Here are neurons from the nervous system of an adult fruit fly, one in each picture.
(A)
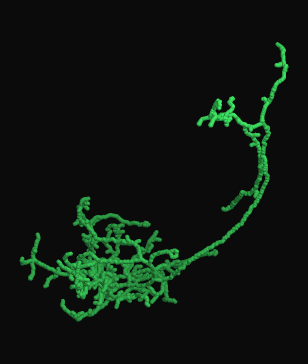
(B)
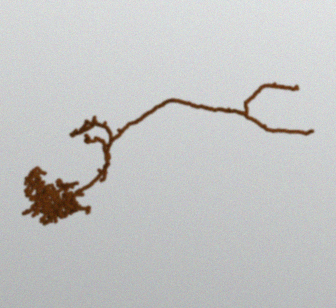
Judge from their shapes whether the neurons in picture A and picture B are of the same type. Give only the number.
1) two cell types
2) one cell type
1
